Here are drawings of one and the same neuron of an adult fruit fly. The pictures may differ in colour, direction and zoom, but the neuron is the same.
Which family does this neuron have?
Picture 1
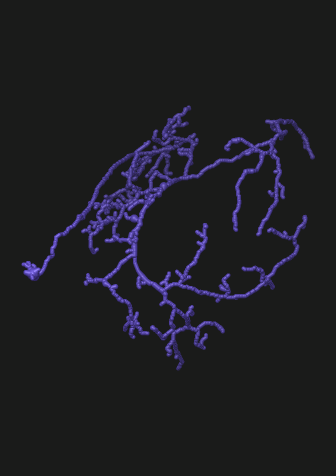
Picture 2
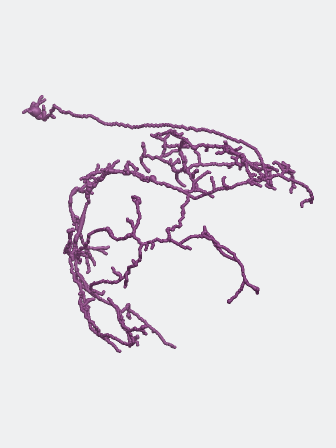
hemilineage 03A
